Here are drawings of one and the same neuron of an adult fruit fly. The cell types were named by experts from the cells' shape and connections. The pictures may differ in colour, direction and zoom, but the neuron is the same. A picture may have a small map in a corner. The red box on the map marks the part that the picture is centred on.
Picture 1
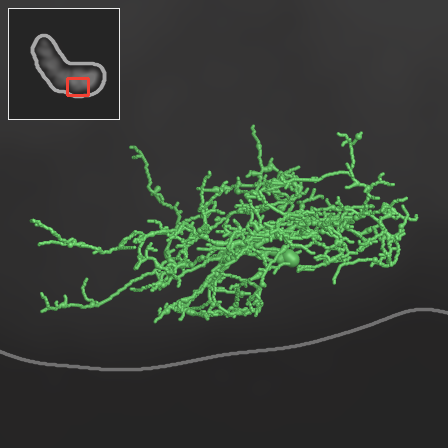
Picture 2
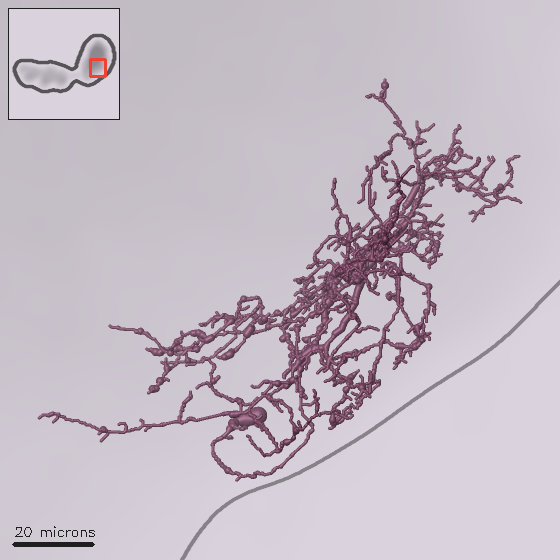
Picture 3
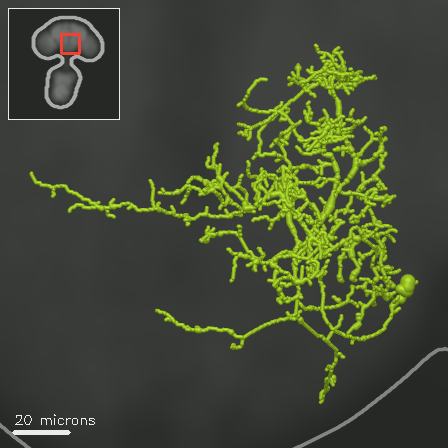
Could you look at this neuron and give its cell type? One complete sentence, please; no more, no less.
This neuron is classified under the cell type GNG135.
